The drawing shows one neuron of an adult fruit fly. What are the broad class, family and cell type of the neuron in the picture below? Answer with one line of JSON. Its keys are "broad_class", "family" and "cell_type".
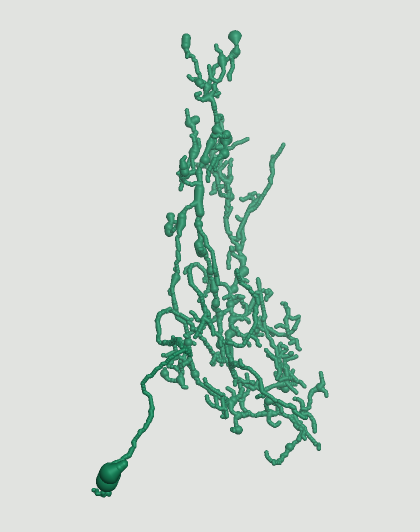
{"broad_class": "central-brain intrinsic neuron", "family": "hemilineage LB3", "cell_type": "GNG422"}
